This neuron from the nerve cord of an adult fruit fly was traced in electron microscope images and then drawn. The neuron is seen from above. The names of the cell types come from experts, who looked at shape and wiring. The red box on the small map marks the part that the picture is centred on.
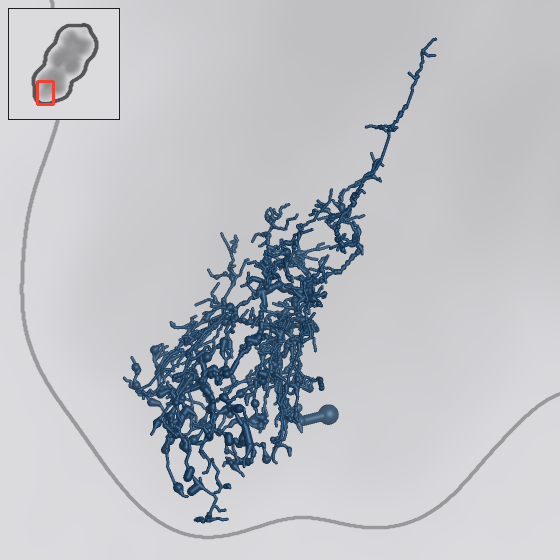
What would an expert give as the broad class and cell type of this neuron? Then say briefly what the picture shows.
Its broad class is nerve-cord intrinsic neuron. Its cell type is INXXX288. More than a hundred branch ends can be seen. As drawn here it is taller than it is wide.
